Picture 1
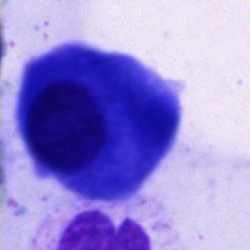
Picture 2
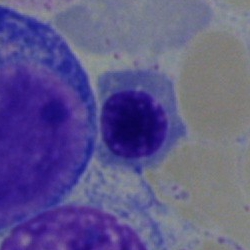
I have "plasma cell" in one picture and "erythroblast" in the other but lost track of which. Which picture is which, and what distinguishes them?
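Picture 1 holds the plasma cell; the erythroblast is the one in picture 2. Begin with the nucleus position: in picture 1 it sits off-centre, toward the left of the cell.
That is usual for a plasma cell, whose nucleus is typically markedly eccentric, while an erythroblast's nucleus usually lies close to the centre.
Now the cytoplasm: in picture 1 it is abundant, covering more area than the nucleus, and deep blue; in picture 2 it is pale greyish-blue, widest on the upper right of the nucleus.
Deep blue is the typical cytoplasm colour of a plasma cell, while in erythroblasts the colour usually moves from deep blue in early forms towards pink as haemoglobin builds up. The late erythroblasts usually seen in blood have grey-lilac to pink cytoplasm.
In picture 2 the chromatin is dense and very dark purple, with no nucleolus; in picture 1 the nucleus is simply darker than its cytoplasm.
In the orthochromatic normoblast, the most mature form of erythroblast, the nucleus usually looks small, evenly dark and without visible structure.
Both outlines are irregular, picture 1 with a small pale bulge at the upper right, picture 2 angular rather than smoothly round. Neither cell has granules in its cytoplasm.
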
